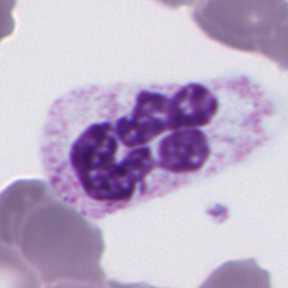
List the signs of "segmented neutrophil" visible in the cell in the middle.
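In this segmented neutrophil, no nucleoli are visible in the nuclear lobes, and the chromatin is dark purple and coarsely clumped.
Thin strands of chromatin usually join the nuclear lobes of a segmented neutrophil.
The cytoplasm is pale, almost colourless, with a wider margin on the right of the nucleus than on the left.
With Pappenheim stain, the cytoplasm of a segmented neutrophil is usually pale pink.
The outline is smooth and oval, longer from side to side than from top to bottom.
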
